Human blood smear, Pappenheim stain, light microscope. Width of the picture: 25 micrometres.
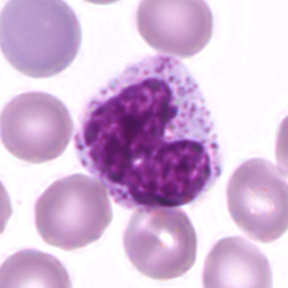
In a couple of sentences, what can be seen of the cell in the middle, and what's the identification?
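Deep notch enters nucleus from right side; nucleus fills most of cell. Chromatin dark purple, in coarse clumps. Cytoplasm very pale, almost colourless. Result: band neutrophil.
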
